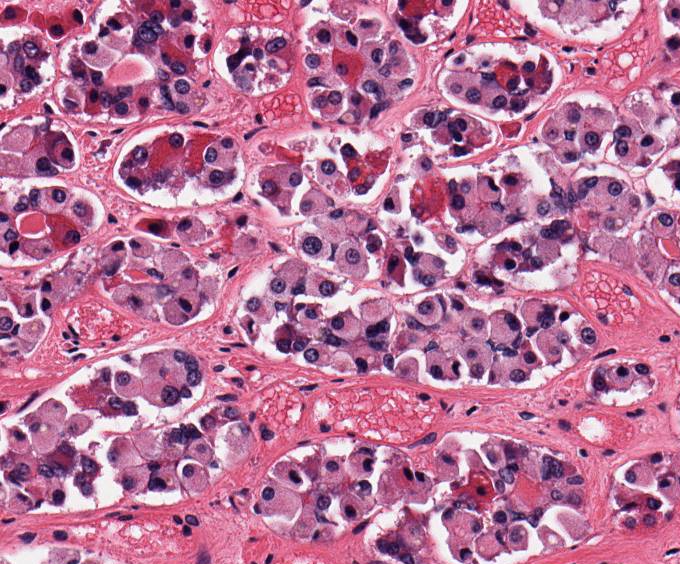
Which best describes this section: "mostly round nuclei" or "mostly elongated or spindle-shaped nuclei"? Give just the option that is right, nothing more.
Mostly round nuclei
